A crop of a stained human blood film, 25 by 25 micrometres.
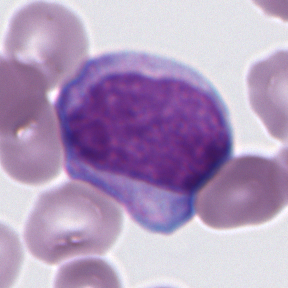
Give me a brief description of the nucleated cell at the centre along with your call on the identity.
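The outline of this cell is irregular and somewhat angular rather than smoothly round. Its cytoplasm is pale blue, turning a deeper blue along the outer edge of the cell than near the nucleus. No distinct granules are visible in the cytoplasm. The cell is an atypical promyelocyte.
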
